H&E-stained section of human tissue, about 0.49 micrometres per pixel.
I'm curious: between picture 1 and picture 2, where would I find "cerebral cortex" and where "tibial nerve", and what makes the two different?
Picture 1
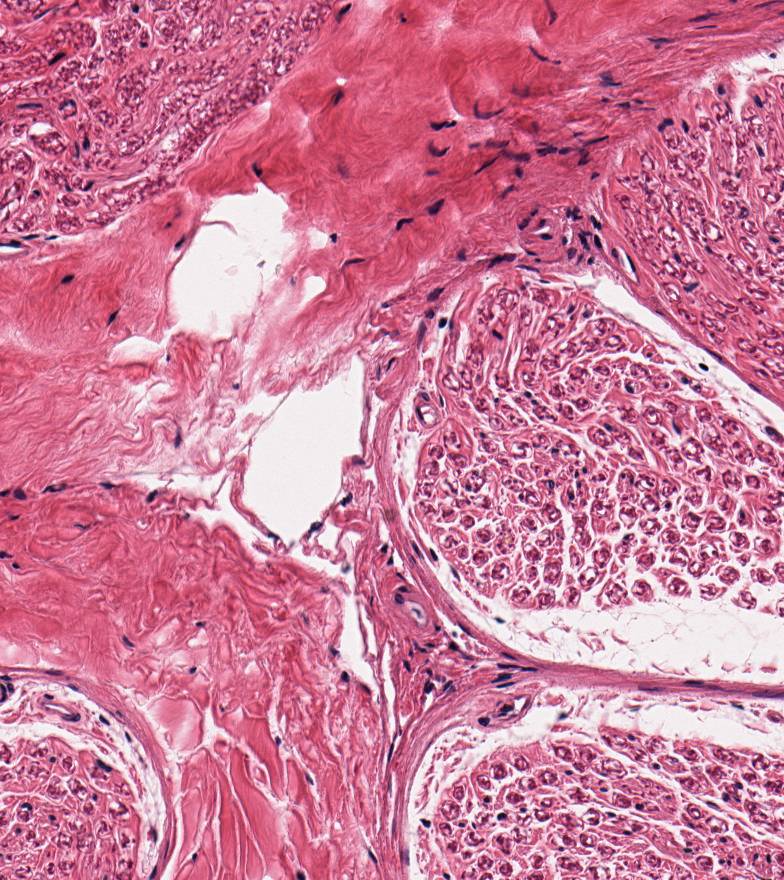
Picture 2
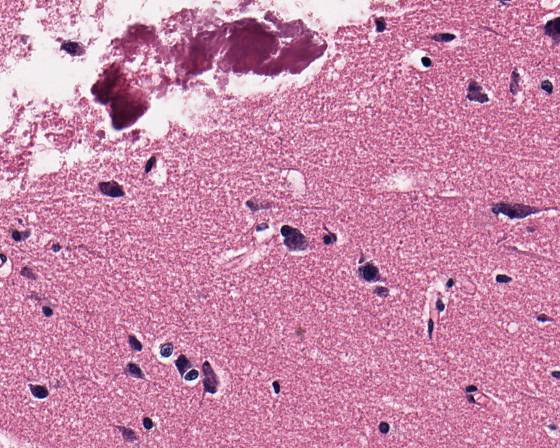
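Looking at these two: picture 1 is tibial nerve and picture 2 is cerebral cortex. The nerve is in bundles, each bounded by a thin layer of concentric flattened cells with elongated dark nuclei, and inside the fibres are closely packed small round profiles, a pale ring around a central pink dot. Small dark nuclei are sparse among them. The cortex has no organised units; it is a finely granular, evenly pink background with sparse single cells, some dark, shrunken and angular in the centre, lower part and right side.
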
